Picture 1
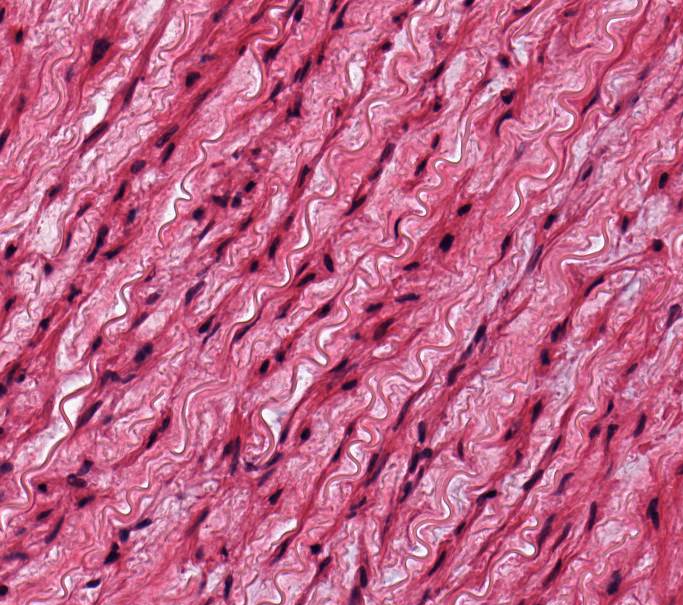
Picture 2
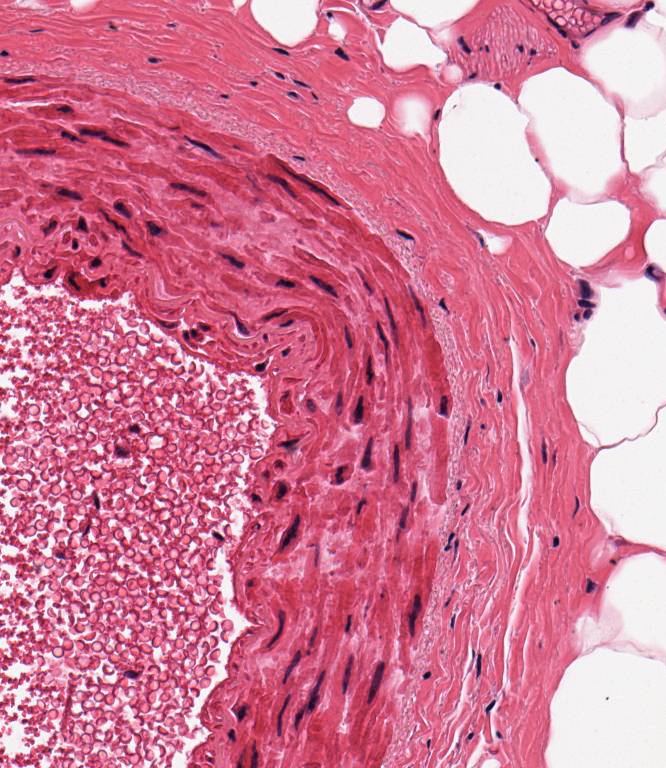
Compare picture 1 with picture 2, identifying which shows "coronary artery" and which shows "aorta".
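Picture 1 is the aorta, picture 2 the coronary artery. In the aorta, parallel diagonal layers fill the field, laced with thin, glassy, bright pink, tightly wavy lines. Elongated dark purple nuclei follow the same diagonal. The coronary artery wall curves, lumen on the left. Its inner, deeper-red part holds smooth muscle cells with cigar-like nuclei running with the curve; its outer part is paler, wavy collagen with sparse flattened nuclei.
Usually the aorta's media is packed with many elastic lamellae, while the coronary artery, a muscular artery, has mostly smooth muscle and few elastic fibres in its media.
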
